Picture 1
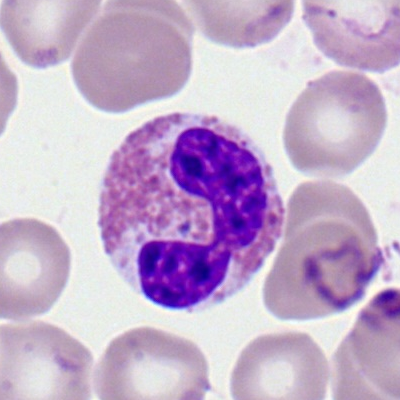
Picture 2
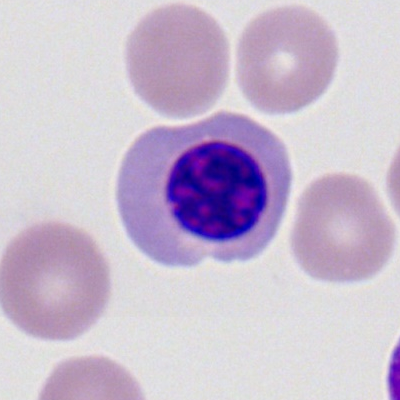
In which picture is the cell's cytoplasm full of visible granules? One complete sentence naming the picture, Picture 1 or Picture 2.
Picture 1 shows a cell whose cytoplasm holds many visible granules.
